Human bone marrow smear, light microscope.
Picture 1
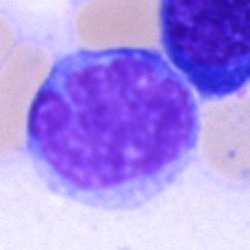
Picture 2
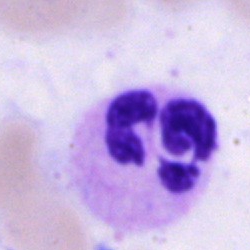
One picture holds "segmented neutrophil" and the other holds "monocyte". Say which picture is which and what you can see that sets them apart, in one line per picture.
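Picture 1 is a monocyte. The nucleus is large and fills most of the cell.
Picture 2 is a segmented neutrophil. The cytoplasm is abundant and pale pink-lilac.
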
